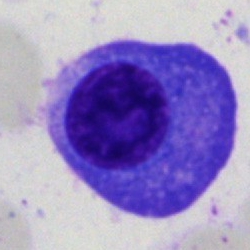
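Plasma cell, the one in the middle of this stained human bone marrow smear under the light microscope. Its chromatin is dark purple and coarsely clumped. There's plenty of deep blue cytoplasm, with small pale specks scattered through it. Up at the upper left, the border frays into small pale projections.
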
